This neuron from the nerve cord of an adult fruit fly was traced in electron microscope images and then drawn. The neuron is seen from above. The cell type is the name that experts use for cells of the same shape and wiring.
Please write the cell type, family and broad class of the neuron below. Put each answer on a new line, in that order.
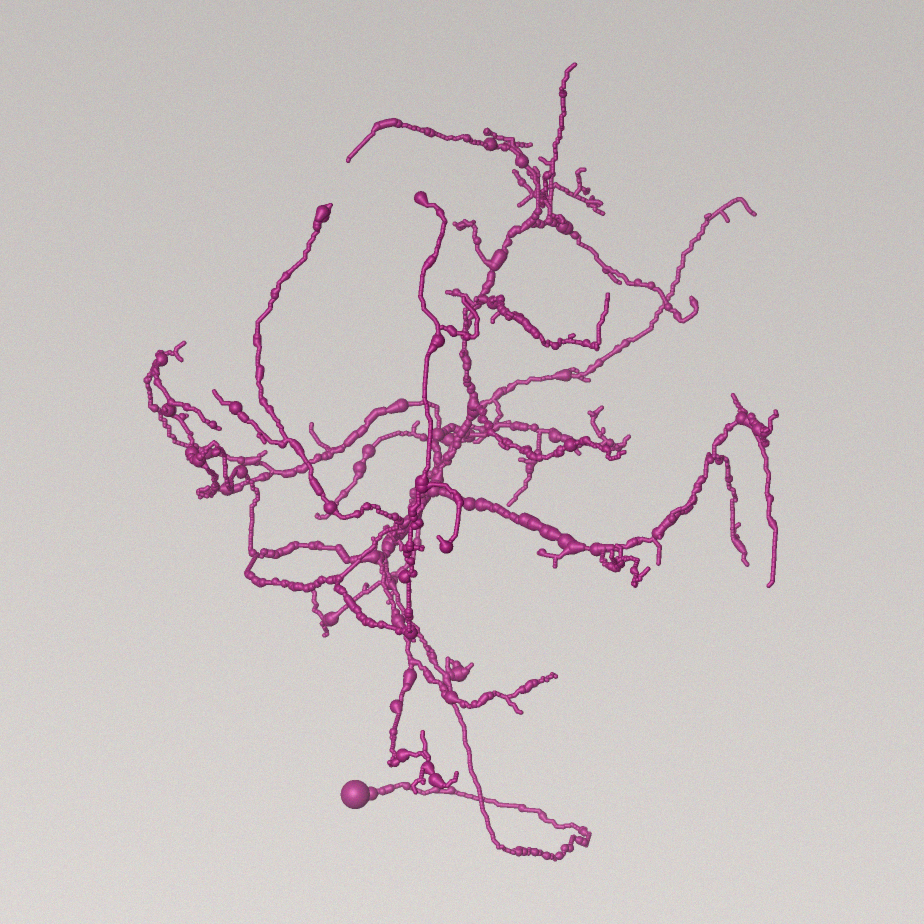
IN20A.22A022
hemilineage 20A.22A
nerve-cord intrinsic neuron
